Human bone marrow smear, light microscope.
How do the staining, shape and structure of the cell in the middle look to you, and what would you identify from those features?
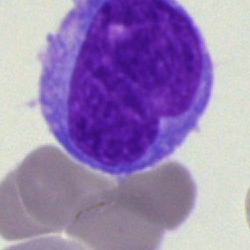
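The nucleus occupies most of the cell, lies toward the right side and has a shallow notch in its lower right edge. Blue cytoplasm forms a rim, widest on the left, where small irregular projections extend from the cell edge. Name: blast.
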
